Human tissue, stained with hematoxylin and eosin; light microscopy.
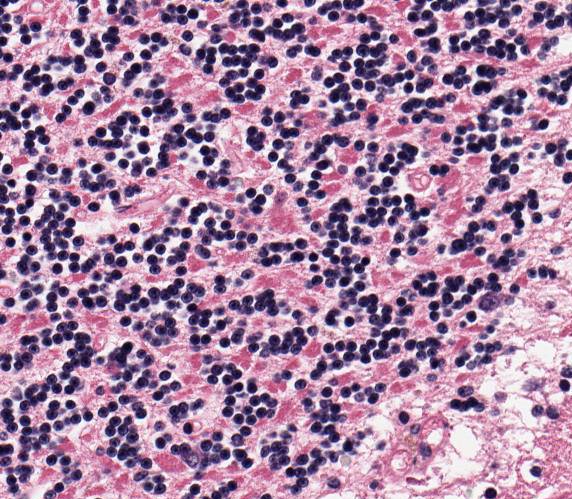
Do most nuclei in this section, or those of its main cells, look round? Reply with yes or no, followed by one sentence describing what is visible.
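Yes. The nuclei are small, round, uniform and deeply stained dark blue-purple.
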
